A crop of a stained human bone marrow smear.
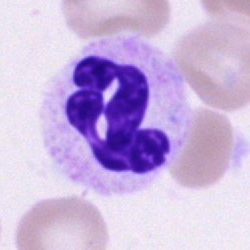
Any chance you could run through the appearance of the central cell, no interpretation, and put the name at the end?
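Checking each point in turn, the outline is round and smooth. Next, the chromatin is dark purple and coarsely clumped. The cytoplasm is plentiful and pale pinkish-lilac, with fine, faint lilac granules. This is a segmented neutrophil.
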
